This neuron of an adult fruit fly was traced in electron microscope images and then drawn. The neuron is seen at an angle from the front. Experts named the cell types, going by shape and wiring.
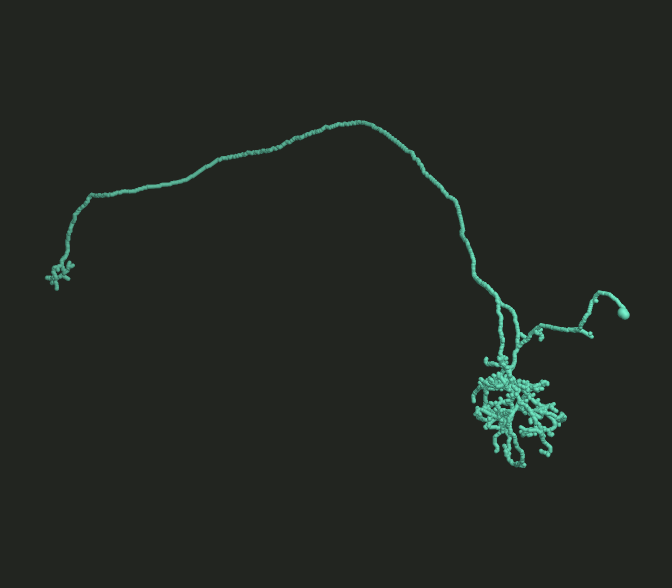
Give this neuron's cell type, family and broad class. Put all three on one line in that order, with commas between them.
AVLP194_b1, hemilineage VLPl2_medial, central-brain intrinsic neuron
